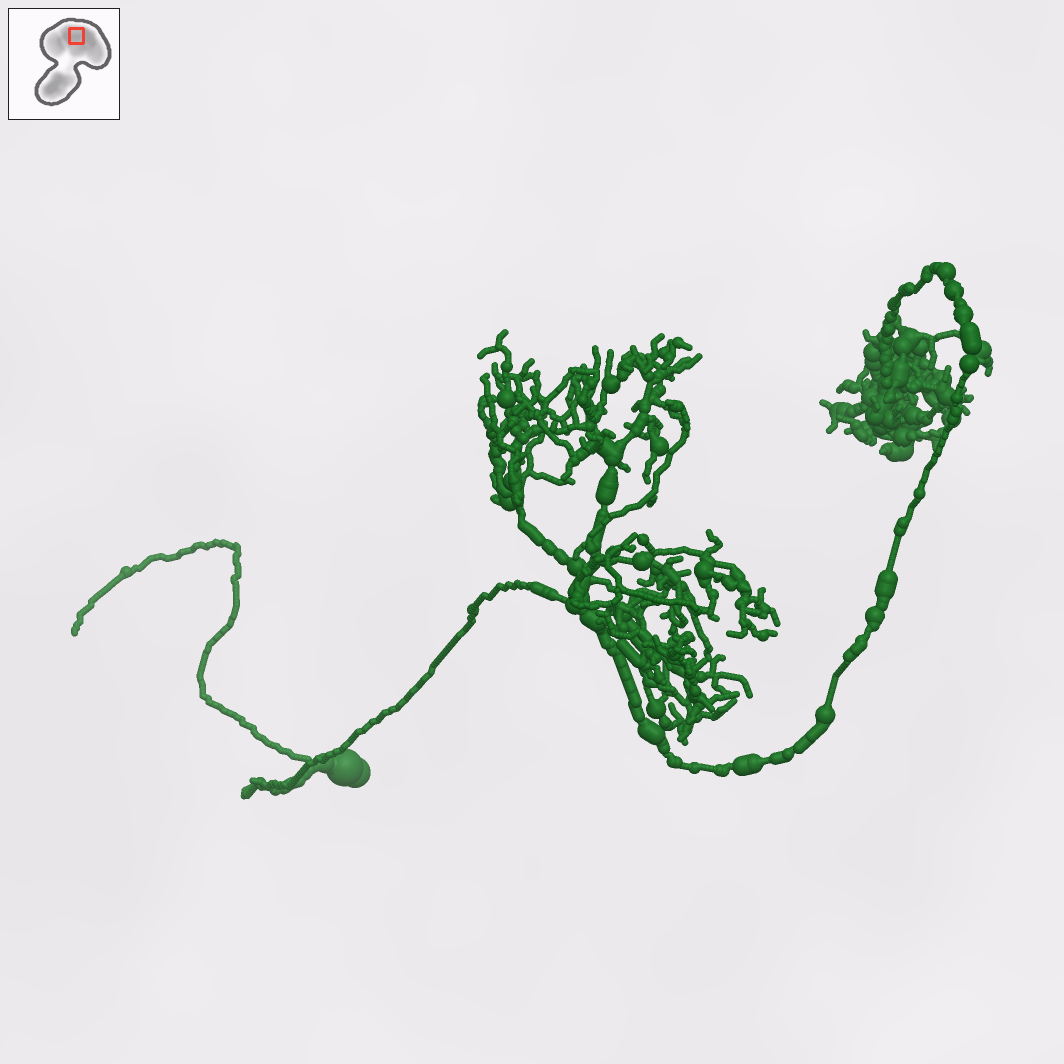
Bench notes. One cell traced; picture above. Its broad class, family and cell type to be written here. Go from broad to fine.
central-brain intrinsic neuron; class CX; hDeltaC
